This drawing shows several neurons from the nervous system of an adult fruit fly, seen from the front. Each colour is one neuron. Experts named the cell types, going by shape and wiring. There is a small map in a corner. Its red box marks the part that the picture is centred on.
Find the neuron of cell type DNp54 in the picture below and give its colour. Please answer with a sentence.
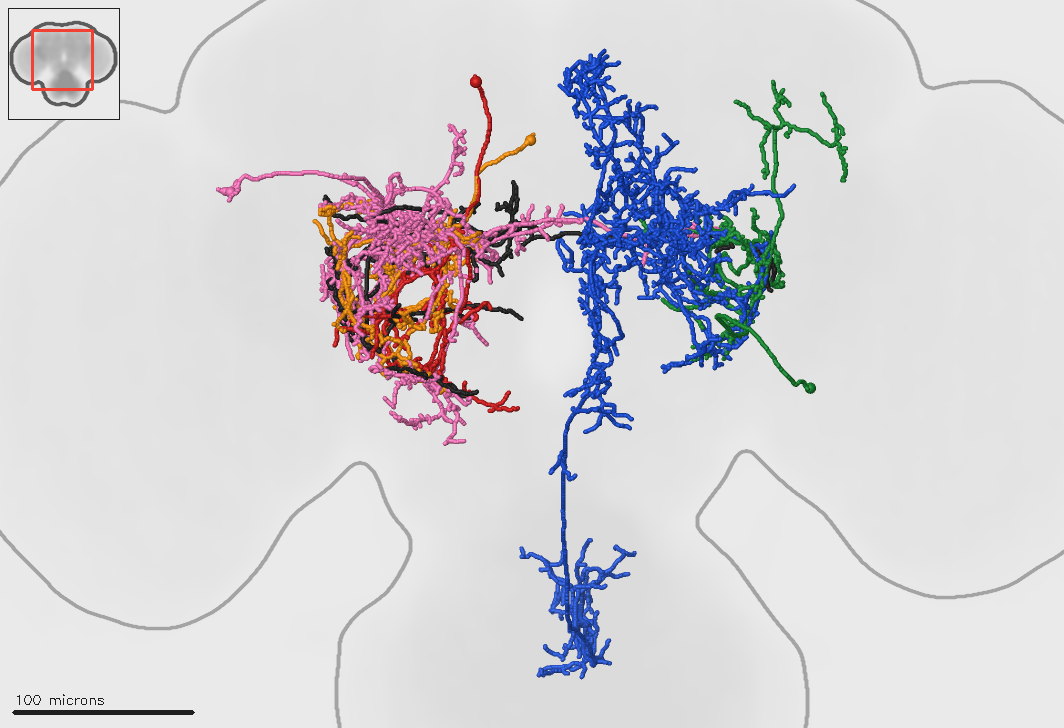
The colour is blue.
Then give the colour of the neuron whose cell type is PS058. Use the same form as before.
The colour is pink.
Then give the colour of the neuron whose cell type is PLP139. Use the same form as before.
The colour is orange.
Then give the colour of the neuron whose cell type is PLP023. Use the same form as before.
The colour is green.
